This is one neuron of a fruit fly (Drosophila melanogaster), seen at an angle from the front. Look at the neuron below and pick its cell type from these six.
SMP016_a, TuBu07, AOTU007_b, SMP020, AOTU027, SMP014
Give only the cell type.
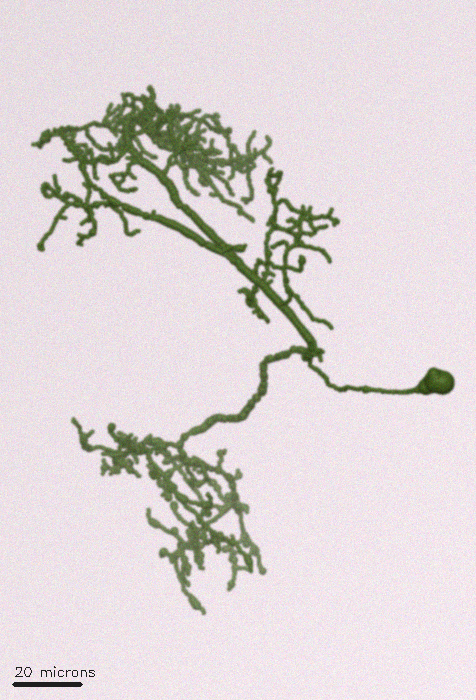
SMP014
